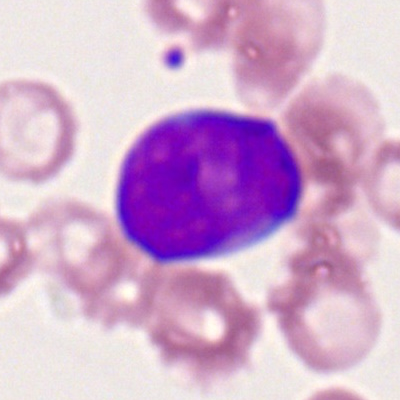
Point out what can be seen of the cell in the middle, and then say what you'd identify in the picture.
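Nucleus takes up nearly the whole cell, with just a very thin rim of cytoplasm around it. No granules are seen in that cytoplasm. The picture is a bit blurred, which softens the fine detail. It's a myeloblast.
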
